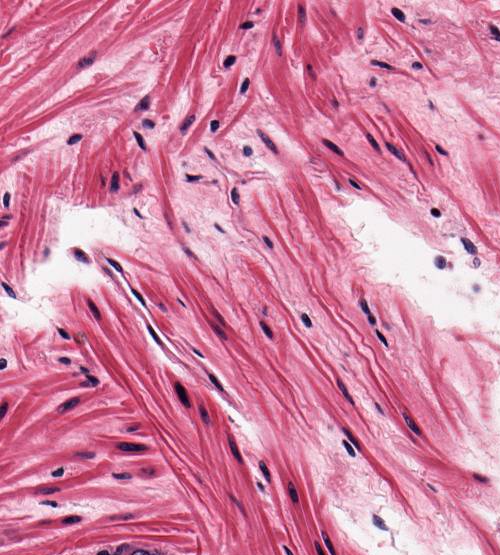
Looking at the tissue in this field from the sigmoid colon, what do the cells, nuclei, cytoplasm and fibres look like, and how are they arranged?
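The field consists of bundles of long spindle-shaped cells running in several different directions. These are smooth muscle cells without cross-striations. Their cytoplasm stains bright pink. Nuclei are dark, elongated and cigar-shaped, lying centrally in the cells.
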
